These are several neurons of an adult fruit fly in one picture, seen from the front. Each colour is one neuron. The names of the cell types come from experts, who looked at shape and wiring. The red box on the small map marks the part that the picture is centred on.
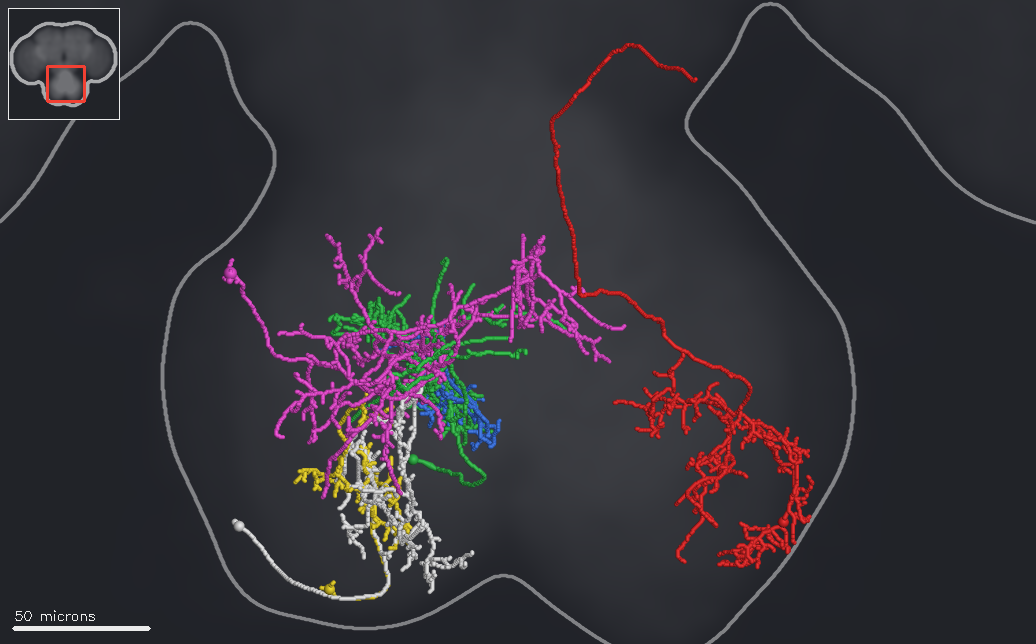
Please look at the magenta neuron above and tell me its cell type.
IN18B037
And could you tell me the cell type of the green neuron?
IN04A002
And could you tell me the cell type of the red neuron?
DNge061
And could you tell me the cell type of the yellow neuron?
IN20A.22A092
